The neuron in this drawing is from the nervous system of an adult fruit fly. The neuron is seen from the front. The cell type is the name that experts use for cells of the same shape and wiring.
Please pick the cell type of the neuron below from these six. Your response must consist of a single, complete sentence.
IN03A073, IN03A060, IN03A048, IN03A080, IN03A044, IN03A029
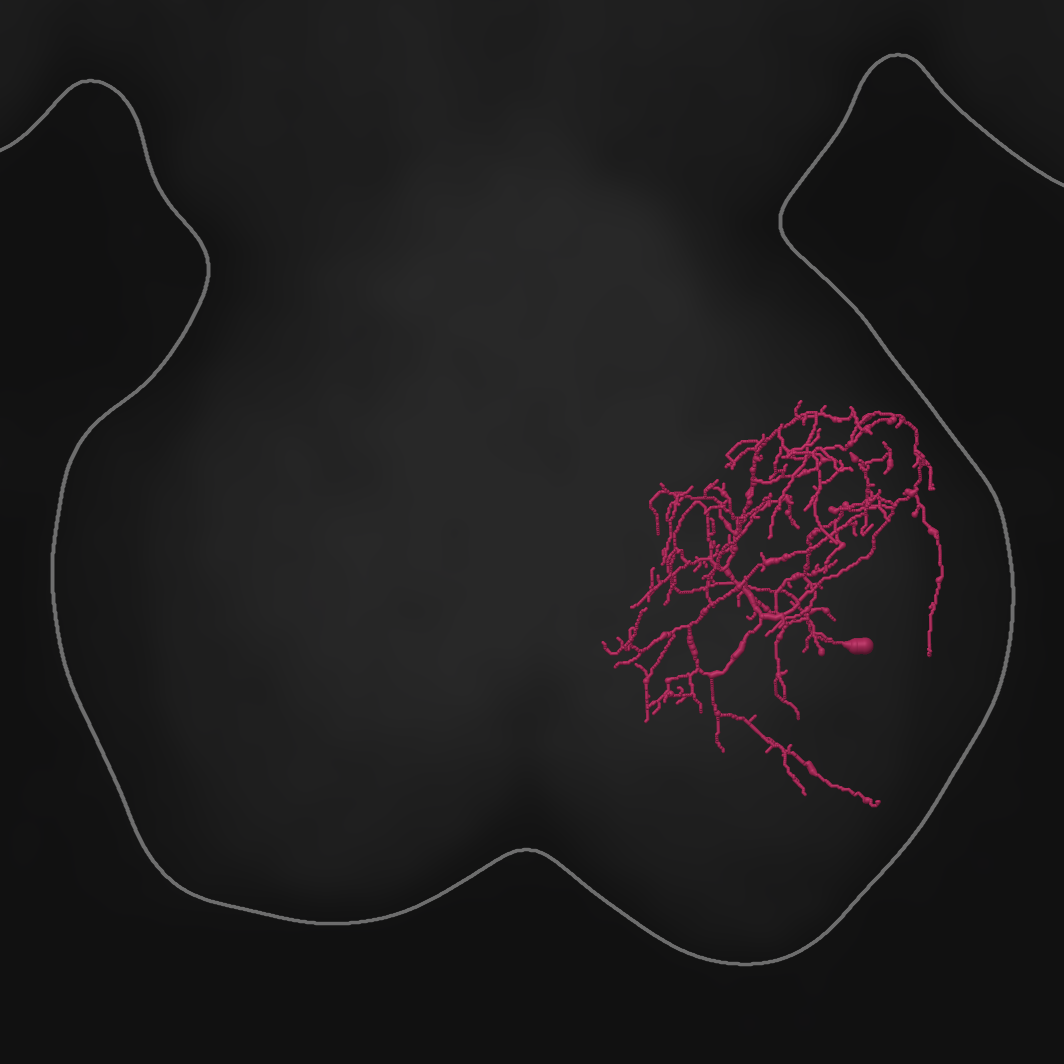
As its cell type, this neuron has IN03A060.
